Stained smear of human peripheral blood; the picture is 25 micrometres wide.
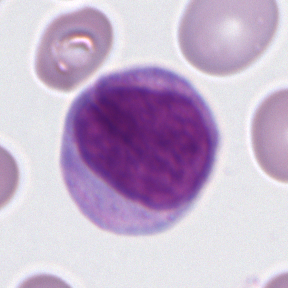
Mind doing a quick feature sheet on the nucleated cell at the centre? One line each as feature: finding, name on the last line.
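Nucleus: oval, no indentation or lobes
Cytoplasm: pale blue-lilac crescent, mostly along the lower left
Granules: no distinct coarse ones
Vacuoles: none clear
Name: atypical promyelocyte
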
